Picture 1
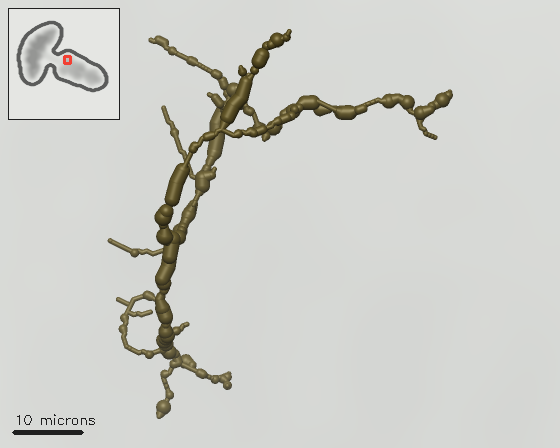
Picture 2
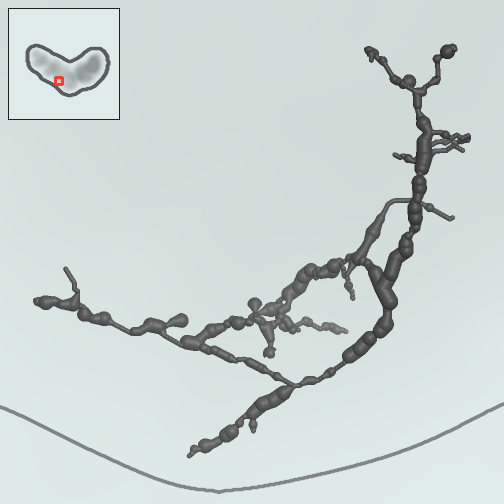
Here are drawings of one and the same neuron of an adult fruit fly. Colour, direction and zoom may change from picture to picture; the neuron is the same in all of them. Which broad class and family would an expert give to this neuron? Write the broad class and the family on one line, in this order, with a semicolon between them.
sensory neuron entering the nerve cord; class mechanosensory proprioceptive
